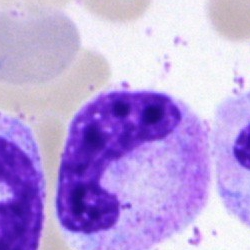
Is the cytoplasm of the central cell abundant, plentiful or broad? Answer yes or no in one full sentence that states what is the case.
Yes, it is abundant cytoplasm that surrounds its nucleus.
